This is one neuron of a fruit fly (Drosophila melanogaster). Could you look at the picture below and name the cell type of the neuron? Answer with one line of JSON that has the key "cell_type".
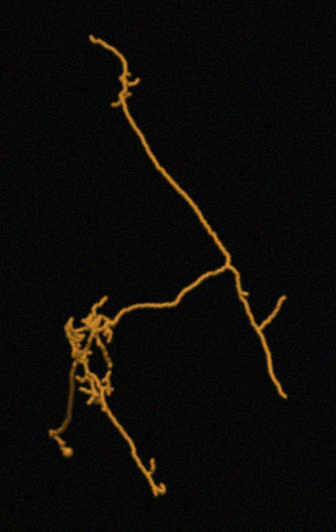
{"cell_type": "IN06A113"}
